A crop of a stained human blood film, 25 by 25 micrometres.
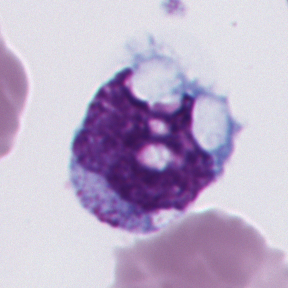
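Monocyte, the nucleated cell at the centre of the field. A large, irregular nucleus fills most of the cell. Fine purple granules lie in the cytoplasm at the lower left. Two large clear vacuoles sit at the upper edge, and fine pale blue wisps project from the upper border.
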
